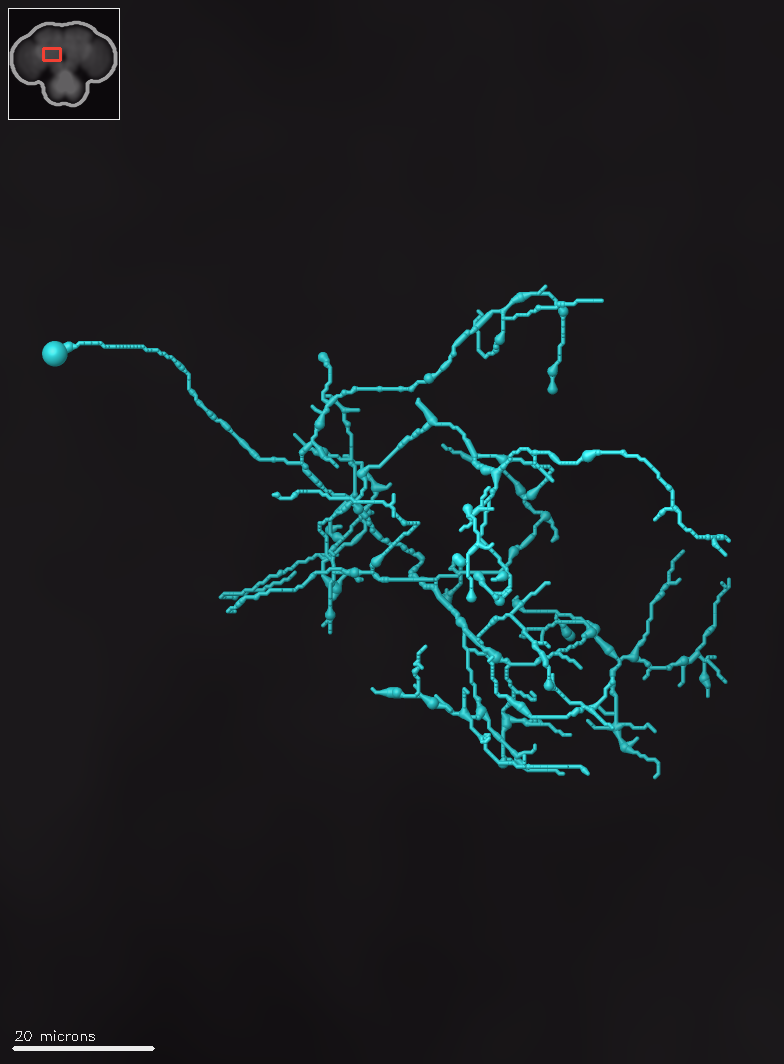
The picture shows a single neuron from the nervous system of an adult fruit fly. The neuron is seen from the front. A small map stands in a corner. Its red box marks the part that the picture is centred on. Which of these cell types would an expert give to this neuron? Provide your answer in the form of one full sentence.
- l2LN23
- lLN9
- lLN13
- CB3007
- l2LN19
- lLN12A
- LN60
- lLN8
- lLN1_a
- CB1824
The cell type given to this neuron is lLN13.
